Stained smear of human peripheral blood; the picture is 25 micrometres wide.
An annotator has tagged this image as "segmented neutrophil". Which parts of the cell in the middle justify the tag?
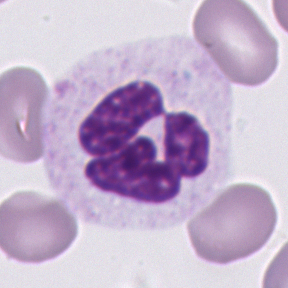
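In this segmented neutrophil, the nucleus is divided into several connected lobes arranged around a small central clear gap.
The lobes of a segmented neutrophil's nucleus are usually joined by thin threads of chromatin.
The chromatin here is dark purple and coarsely clumped.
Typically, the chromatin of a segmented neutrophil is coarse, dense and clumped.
Fine pinkish-violet granules are scattered evenly throughout the abundant, pale lilac-pink cytoplasm.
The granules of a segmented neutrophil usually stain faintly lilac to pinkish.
Nothing seen here runs against the name.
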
